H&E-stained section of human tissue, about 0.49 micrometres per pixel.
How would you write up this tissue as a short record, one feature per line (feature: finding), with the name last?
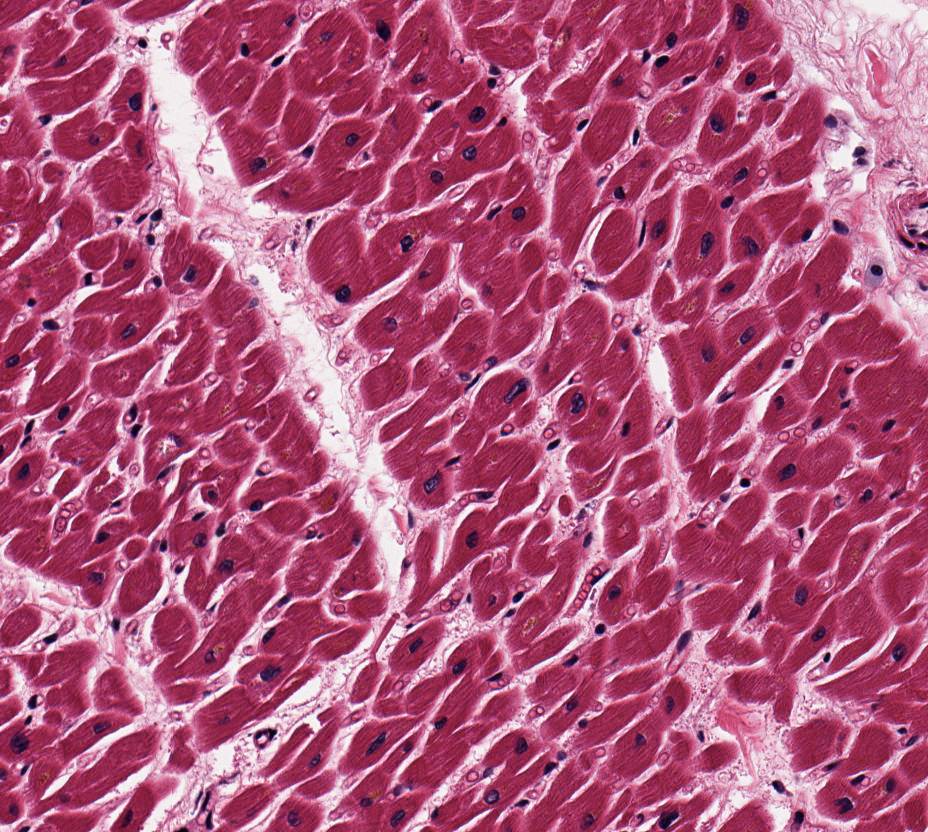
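Bundles: muscle cells grouped, separated by narrow pale clefts
Cleft: one runs from upper left toward lower centre
Granules: fine, golden-brown, beside nuclei of some muscle cells
Capillaries: between muscle cells throughout field, containing red blood cells
Interstitium: scant, loose, pale; small dark elongated nuclei
Tissue: left ventricle of the heart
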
